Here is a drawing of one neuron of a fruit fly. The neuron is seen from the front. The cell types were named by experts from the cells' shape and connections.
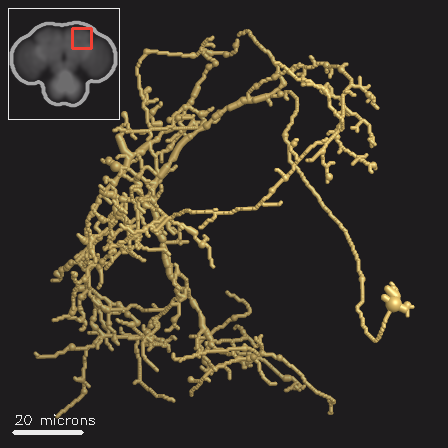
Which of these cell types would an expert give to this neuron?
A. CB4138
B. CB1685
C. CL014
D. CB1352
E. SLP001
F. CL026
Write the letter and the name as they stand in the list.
F. CL026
